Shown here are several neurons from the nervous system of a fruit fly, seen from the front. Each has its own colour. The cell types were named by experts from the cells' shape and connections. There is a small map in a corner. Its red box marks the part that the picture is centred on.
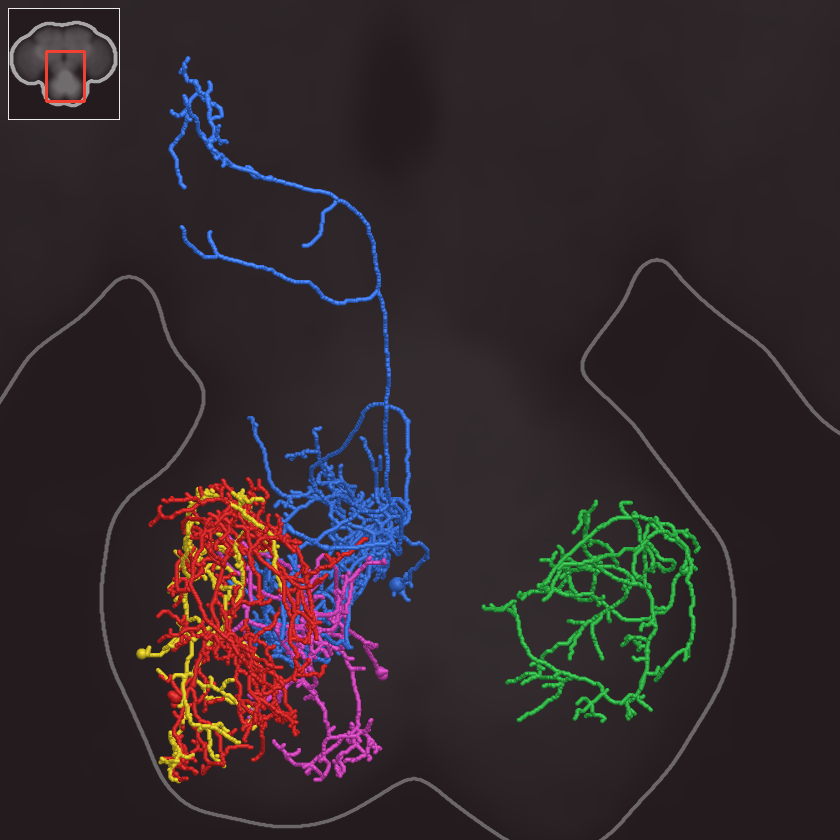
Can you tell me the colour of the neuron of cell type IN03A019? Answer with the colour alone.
red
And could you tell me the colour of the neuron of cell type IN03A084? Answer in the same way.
green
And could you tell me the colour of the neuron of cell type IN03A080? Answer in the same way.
yellow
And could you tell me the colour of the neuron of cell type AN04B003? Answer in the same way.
blue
